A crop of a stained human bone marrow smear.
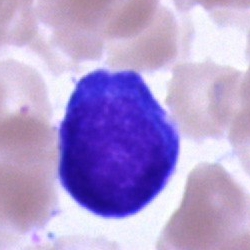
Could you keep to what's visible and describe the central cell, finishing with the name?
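The nucleus is single and unlobed. Its chromatin stains a deep blue-violet, with faint paler mottling. Neither granules nor vacuoles are visible anywhere in the cell. It is a proerythroblast.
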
